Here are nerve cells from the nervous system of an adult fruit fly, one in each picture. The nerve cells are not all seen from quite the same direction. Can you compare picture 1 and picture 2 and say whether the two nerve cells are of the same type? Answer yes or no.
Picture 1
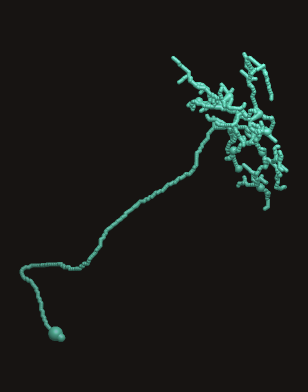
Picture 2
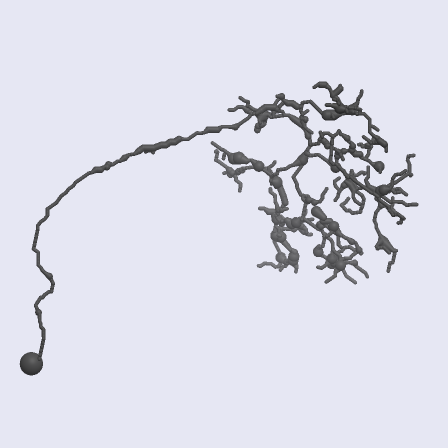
no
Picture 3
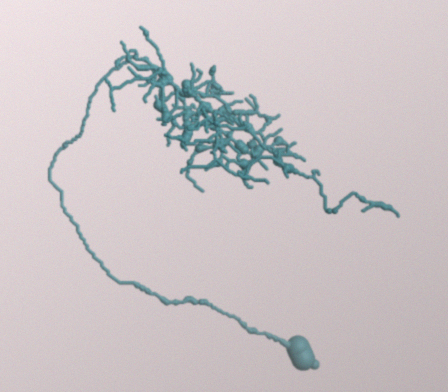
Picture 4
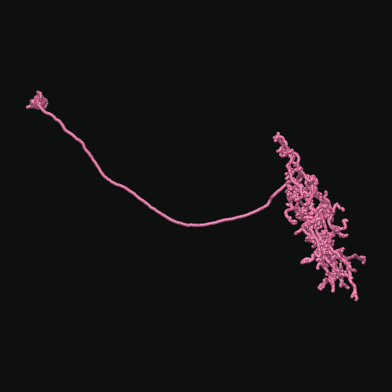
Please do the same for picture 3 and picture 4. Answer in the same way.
yes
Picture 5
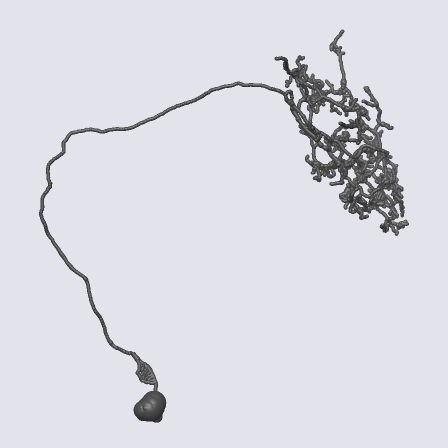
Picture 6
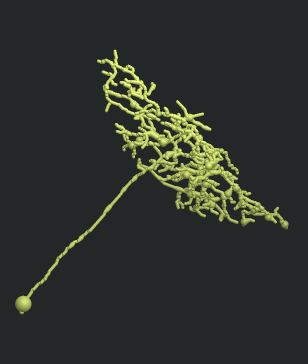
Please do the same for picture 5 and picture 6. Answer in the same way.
no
